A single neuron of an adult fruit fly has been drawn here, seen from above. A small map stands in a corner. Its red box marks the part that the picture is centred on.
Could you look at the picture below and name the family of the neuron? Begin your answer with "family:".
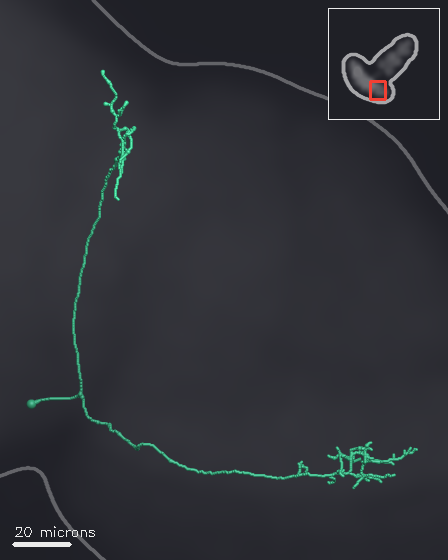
family: MeVP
